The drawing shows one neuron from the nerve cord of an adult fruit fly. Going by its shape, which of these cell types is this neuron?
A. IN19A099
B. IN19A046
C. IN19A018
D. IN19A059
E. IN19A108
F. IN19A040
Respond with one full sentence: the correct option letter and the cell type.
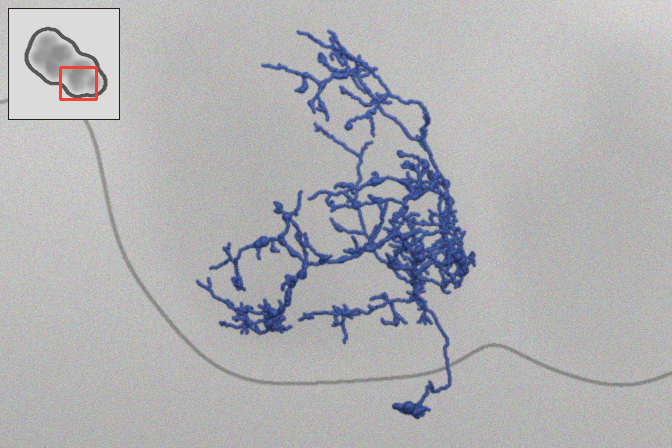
Cell type IN19A046 is what the neuron is, as option B states.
